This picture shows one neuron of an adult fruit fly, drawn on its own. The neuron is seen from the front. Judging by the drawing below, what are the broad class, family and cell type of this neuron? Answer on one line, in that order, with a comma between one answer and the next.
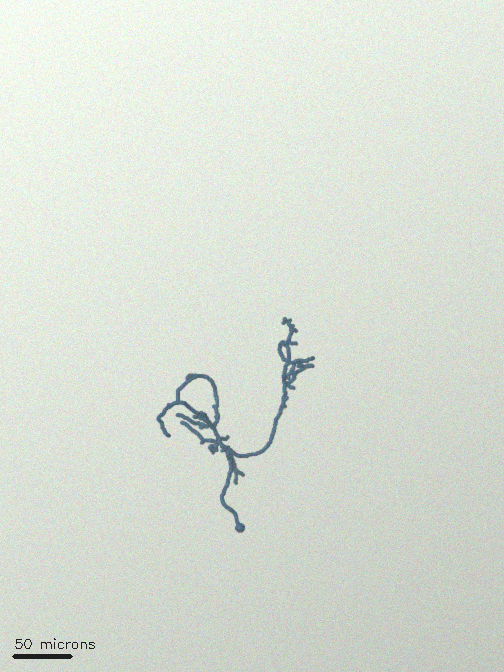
central-brain intrinsic neuron, hemilineage LB3, GNG413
